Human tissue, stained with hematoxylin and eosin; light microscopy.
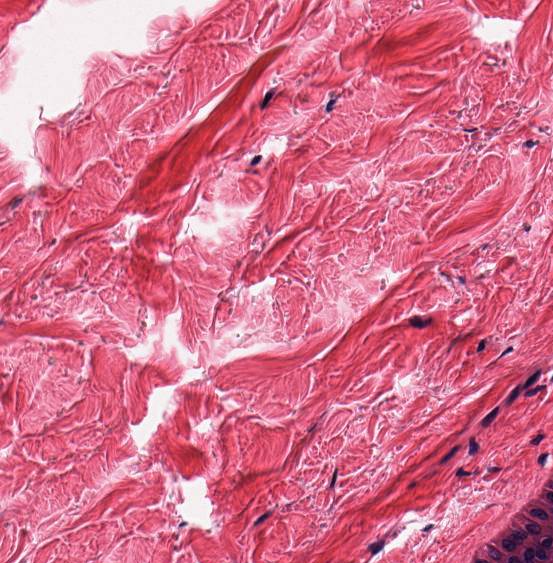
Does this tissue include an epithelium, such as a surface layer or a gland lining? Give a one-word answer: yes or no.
Yes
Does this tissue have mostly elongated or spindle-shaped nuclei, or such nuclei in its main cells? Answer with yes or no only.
Yes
